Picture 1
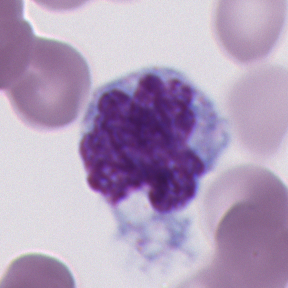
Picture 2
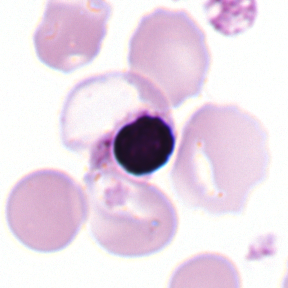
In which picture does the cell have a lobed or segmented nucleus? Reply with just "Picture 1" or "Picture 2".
Picture 1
